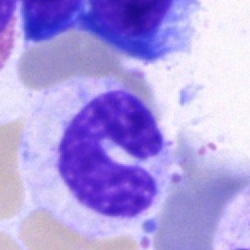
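Band neutrophil, the central cell. See how its nucleus bends into a C, with the gap opening toward the right. The chromatin is dark purple and clumped, with small paler patches. Plentiful, very pale, almost colourless cytoplasm holds fine, sparse pinkish-lilac granules.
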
